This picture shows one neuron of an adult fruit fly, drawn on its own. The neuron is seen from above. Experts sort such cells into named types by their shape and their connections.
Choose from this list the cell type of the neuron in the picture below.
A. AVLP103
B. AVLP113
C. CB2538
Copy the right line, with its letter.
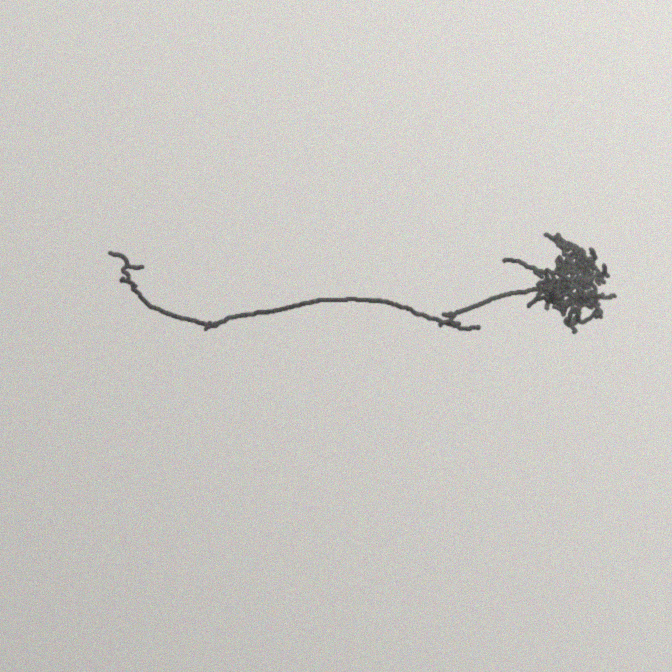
B. AVLP113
